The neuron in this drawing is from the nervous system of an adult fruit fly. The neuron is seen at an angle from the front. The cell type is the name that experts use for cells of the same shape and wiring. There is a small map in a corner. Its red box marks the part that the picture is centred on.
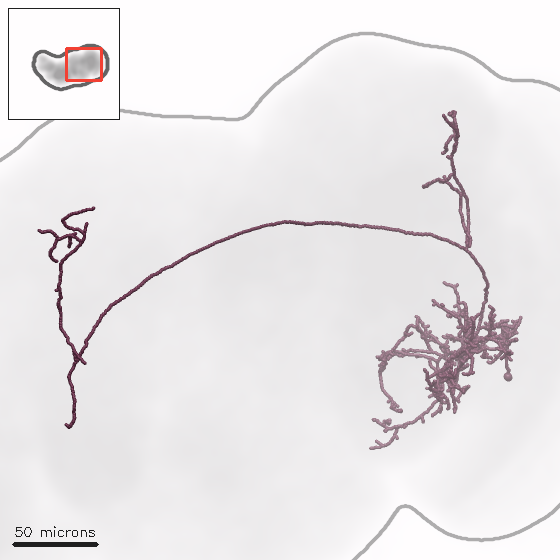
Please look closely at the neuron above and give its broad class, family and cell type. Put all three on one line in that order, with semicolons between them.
central-brain intrinsic neuron; hemilineage VLPl&p2_lateral; AVLP139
